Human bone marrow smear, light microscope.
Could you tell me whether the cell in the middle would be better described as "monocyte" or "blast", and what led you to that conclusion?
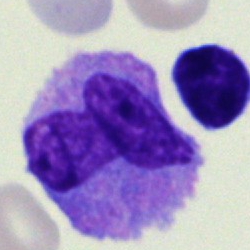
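That one's a monocyte. Its nucleus is folded into two overlapping lobes and runs across the upper part of the cell, leaving the larger area of cytoplasm below. The cytoplasm is plentiful and pale lilac-purple, with fine, dust-like pinkish-purple granules.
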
